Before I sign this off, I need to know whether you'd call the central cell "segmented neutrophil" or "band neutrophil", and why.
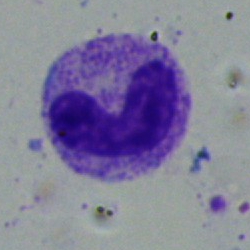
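This is a band neutrophil.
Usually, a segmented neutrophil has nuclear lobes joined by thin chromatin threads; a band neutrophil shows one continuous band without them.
Here the nucleus is curved, with its hollow side facing the top of the cell. The chromatin is dense and dark purple; fine purple granules fill the cytoplasm.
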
